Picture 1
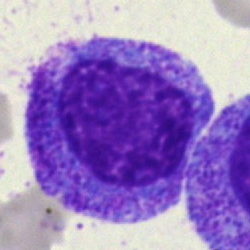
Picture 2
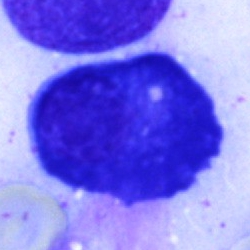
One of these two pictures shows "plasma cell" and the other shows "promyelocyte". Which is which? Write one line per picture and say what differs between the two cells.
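The cell in picture 1 is a promyelocyte. Fine purple granules are scattered throughout a bluish cytoplasm.
The cell in picture 2 is a plasma cell. No granules can be seen within the cell.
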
